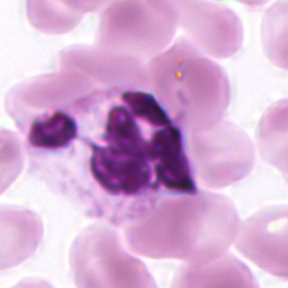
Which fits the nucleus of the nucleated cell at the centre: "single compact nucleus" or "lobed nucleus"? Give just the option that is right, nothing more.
Lobed nucleus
